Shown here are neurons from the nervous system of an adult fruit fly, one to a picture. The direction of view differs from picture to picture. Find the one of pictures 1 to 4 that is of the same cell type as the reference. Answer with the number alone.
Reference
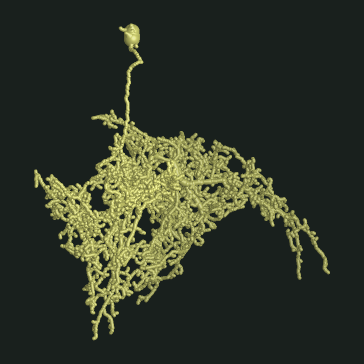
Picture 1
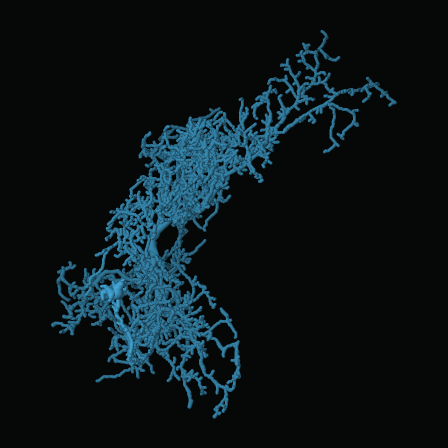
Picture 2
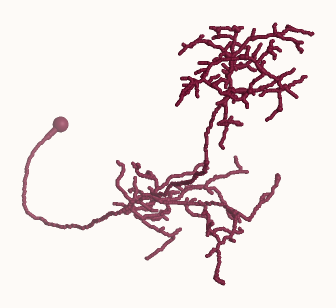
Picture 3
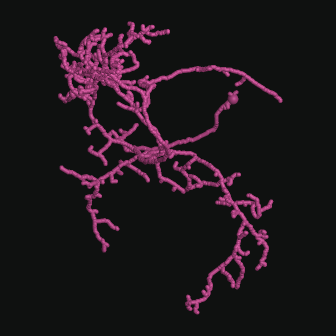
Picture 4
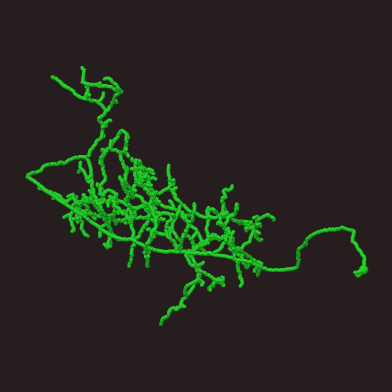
1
